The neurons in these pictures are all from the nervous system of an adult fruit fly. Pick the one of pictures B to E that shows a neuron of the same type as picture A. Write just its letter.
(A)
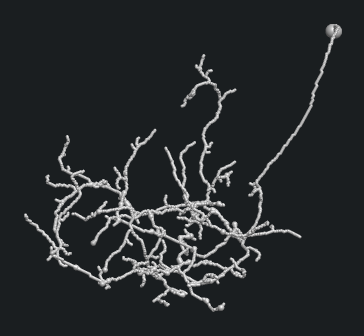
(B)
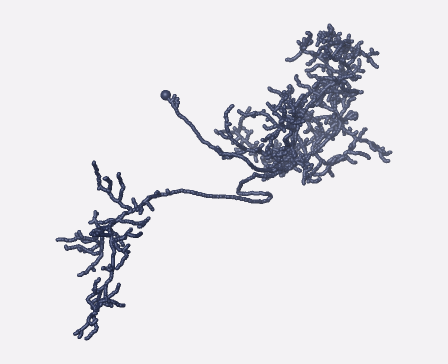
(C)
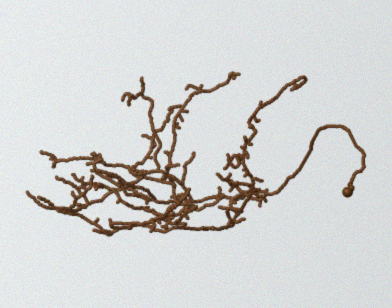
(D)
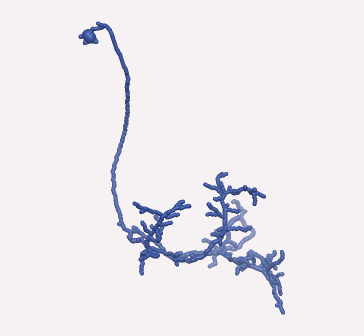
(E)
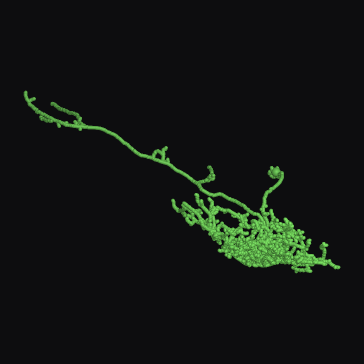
C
